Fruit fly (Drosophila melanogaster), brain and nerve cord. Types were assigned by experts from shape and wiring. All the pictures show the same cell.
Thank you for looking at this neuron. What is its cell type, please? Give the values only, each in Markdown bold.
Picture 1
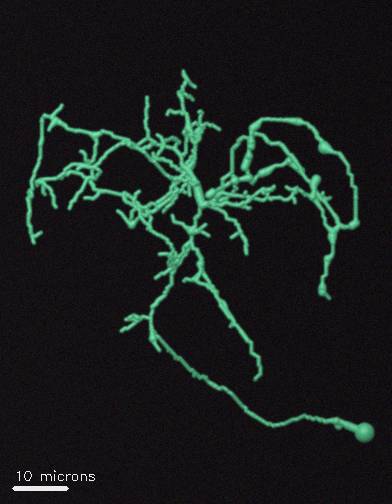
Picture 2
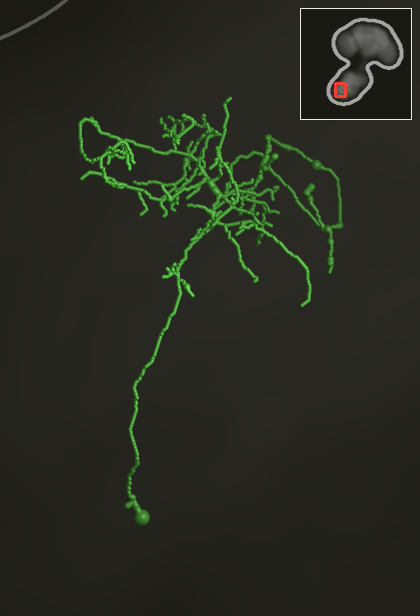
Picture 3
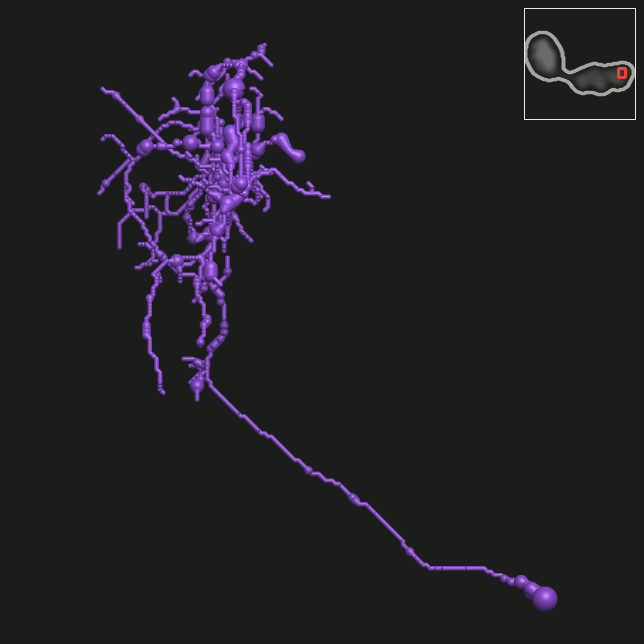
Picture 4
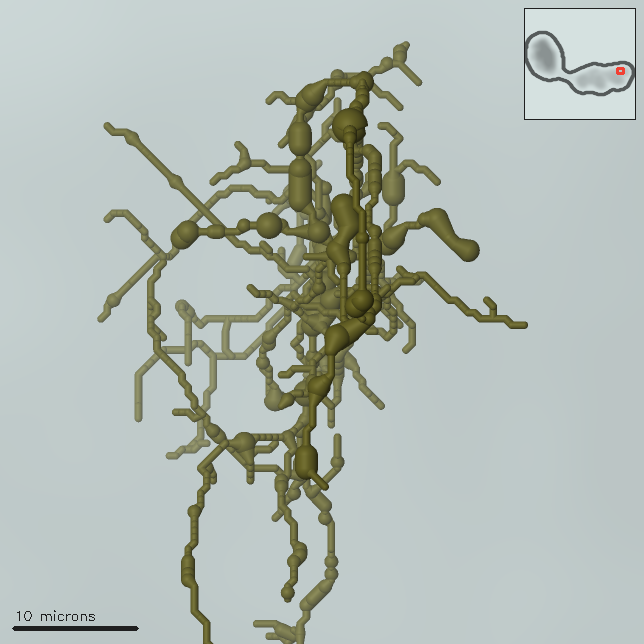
**IN02A059**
